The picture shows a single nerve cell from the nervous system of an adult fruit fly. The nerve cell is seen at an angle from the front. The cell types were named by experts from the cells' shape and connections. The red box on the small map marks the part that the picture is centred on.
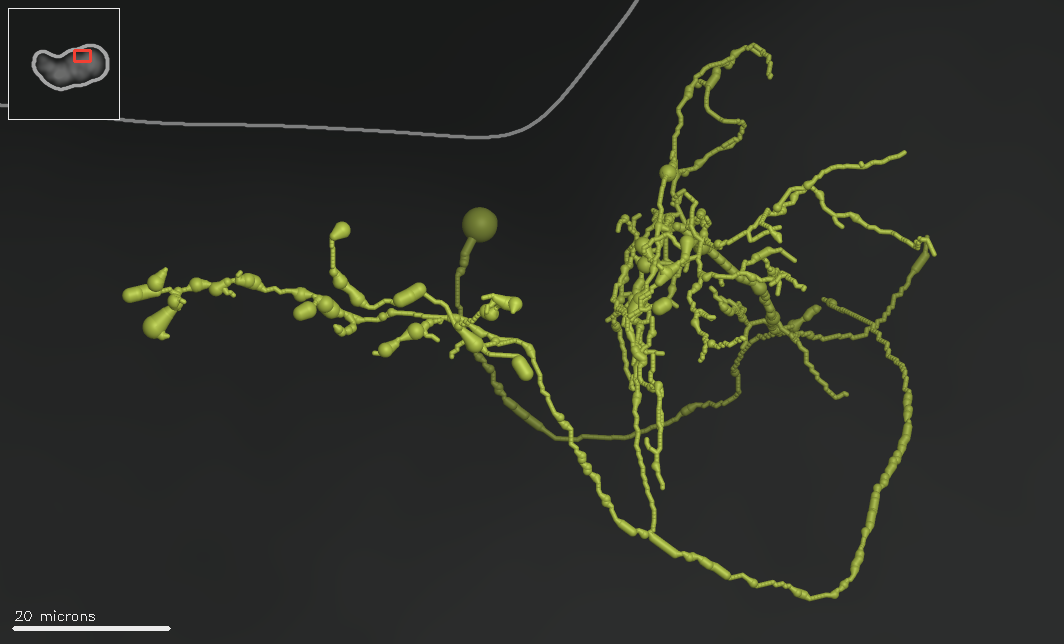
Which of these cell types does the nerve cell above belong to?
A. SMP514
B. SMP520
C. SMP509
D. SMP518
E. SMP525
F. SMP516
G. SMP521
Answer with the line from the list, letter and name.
D. SMP518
